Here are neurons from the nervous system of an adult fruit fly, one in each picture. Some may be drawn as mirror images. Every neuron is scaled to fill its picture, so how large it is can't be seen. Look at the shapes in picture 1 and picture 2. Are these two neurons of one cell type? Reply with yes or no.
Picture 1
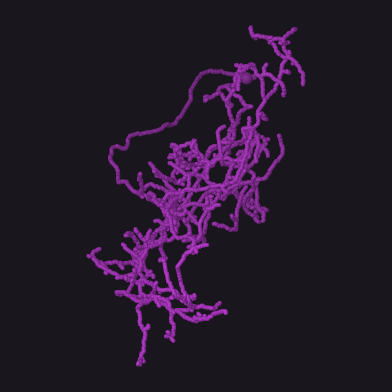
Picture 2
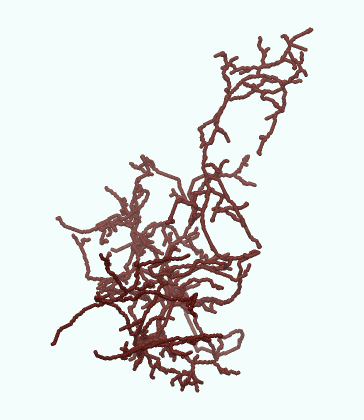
yes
